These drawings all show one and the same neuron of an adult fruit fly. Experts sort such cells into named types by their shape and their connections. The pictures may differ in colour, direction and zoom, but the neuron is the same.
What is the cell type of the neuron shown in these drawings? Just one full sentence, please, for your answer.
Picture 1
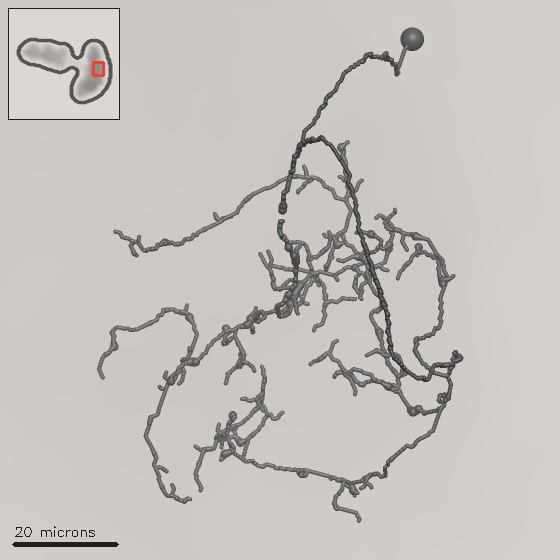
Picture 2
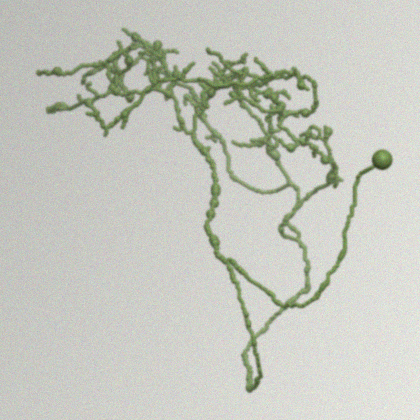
The cell type name SLP040 applies to this neuron.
